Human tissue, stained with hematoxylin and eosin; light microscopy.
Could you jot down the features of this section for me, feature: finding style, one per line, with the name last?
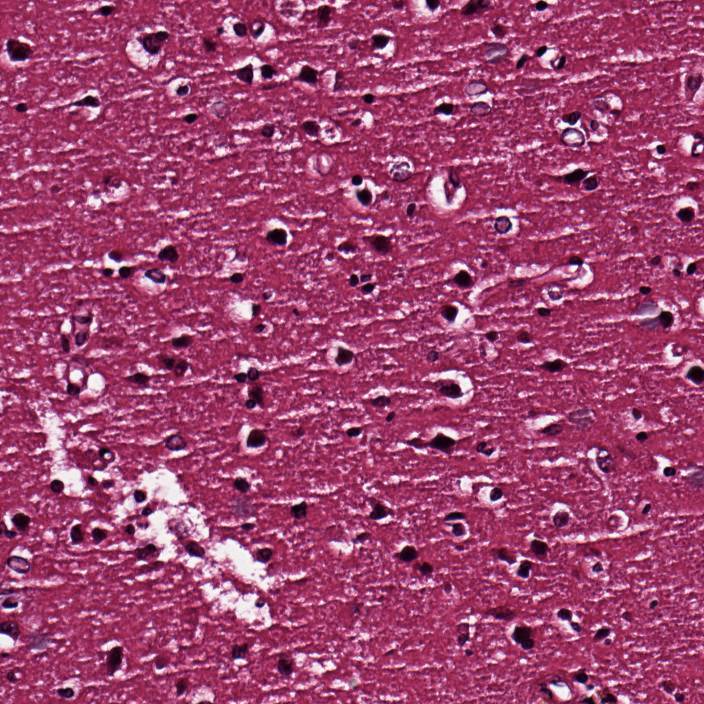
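Background: even pink, finely fibrillary
Cells: scattered singly throughout
Structures: no glands, tubules or epithelium anywhere
Cytoplasm: little or none visible around most nuclei
Nuclei: mostly small and dark; a few scattered larger, paler ones
Name: cerebral cortex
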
